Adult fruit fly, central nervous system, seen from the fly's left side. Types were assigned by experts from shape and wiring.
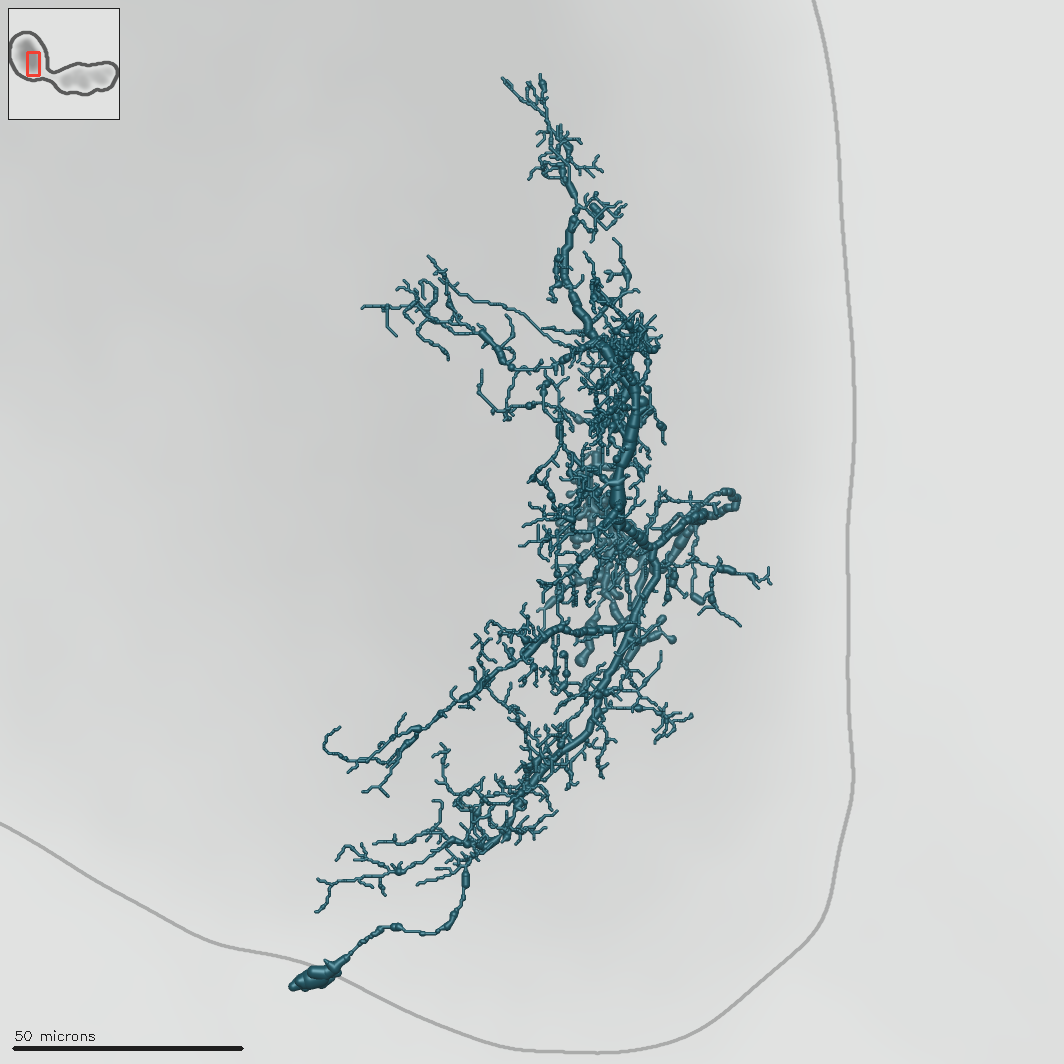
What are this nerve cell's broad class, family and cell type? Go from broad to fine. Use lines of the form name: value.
broad class: central-brain intrinsic neuron
family: hemilineage LB6
cell type: CB0671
